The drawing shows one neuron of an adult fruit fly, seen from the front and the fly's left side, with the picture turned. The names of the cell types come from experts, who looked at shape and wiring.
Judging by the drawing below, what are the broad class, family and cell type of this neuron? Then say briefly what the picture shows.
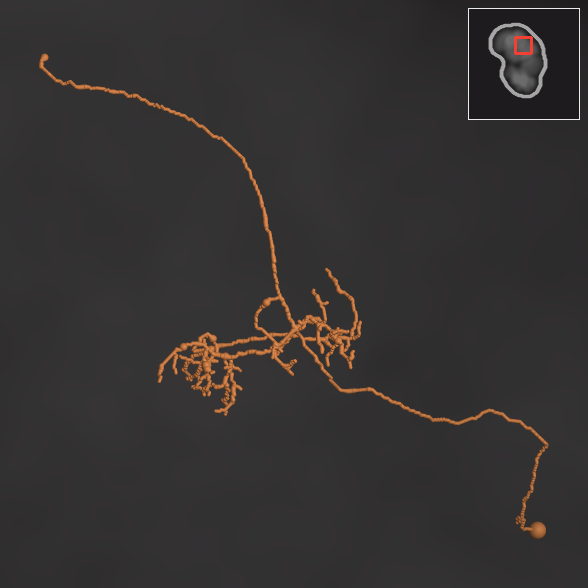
Its broad class is central-brain intrinsic neuron. Its family is called class CX. Its cell type is FC3_b. The cell body is at the lower right of the picture. As drawn here it is about as wide as it is tall.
